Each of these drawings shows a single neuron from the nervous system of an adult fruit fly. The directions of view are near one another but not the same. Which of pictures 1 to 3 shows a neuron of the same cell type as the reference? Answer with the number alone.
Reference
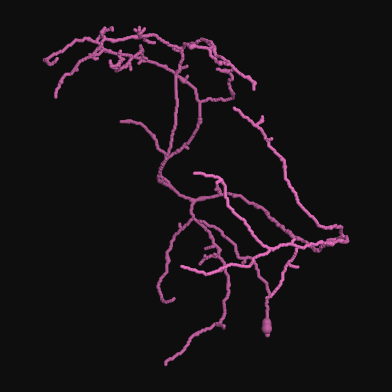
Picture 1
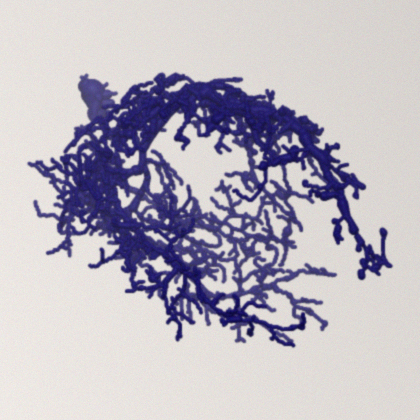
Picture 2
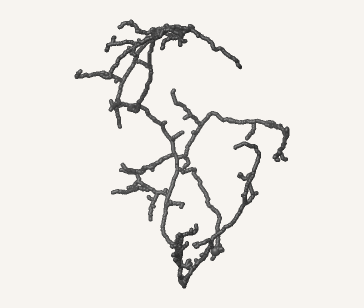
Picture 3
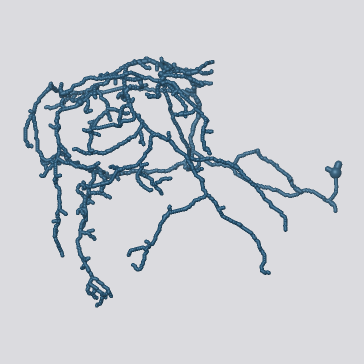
2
